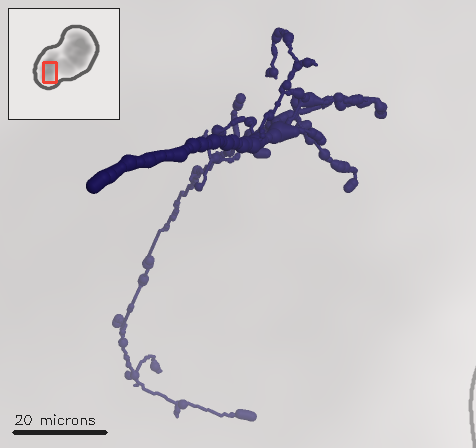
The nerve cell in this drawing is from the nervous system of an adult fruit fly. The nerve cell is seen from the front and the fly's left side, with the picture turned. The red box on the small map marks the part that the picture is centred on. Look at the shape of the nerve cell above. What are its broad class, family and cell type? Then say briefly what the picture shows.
It is a sensory neuron entering the nerve cord. Its family is called class mechanosensory proprioceptive. The cell type is SNpp08. From top to bottom in the picture it spans about 85 microns. In this view it is taller than it is wide.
